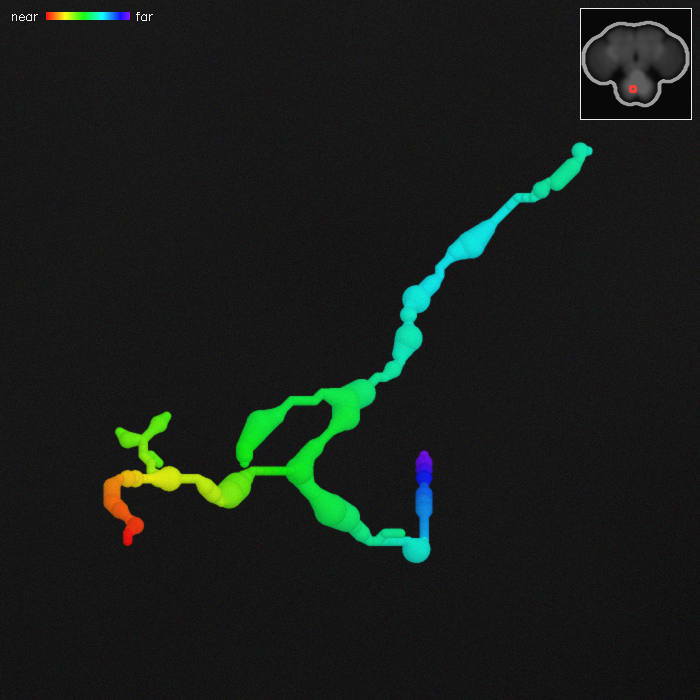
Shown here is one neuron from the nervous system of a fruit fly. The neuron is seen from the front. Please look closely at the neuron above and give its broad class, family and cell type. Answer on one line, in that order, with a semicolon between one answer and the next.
sensory neuron entering the nerve cord; class mechanosensory tactile; SNta28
